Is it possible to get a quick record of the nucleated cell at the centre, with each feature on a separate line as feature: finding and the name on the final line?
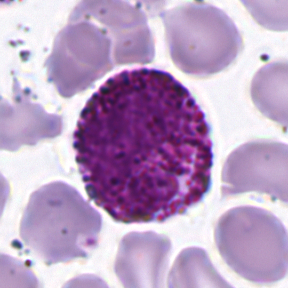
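Granules: coarse, densely packing the cell
Colour: granules dark purple to maroon
Nucleus: largely hidden beneath granules, shape not clearly traceable
Gap: small pale granule-free area, lower right
Name: basophil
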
